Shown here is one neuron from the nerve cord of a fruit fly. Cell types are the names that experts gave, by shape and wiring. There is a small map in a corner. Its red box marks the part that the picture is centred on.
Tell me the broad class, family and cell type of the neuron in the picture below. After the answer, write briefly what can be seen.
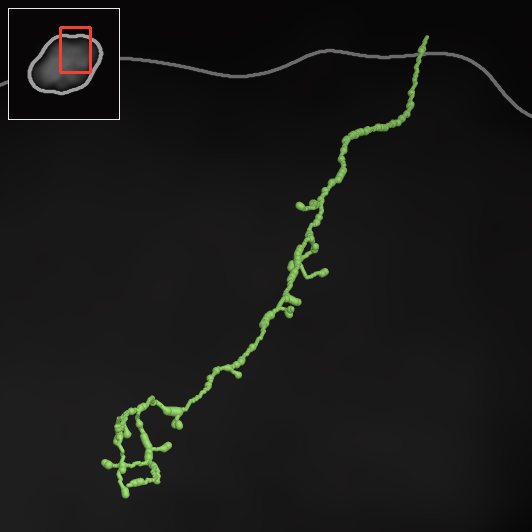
Its broad class is descending neuron. Its family is DNpe. The cell type is DNpe014. The drawing shows no cell body. In this view it is taller than it is wide.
